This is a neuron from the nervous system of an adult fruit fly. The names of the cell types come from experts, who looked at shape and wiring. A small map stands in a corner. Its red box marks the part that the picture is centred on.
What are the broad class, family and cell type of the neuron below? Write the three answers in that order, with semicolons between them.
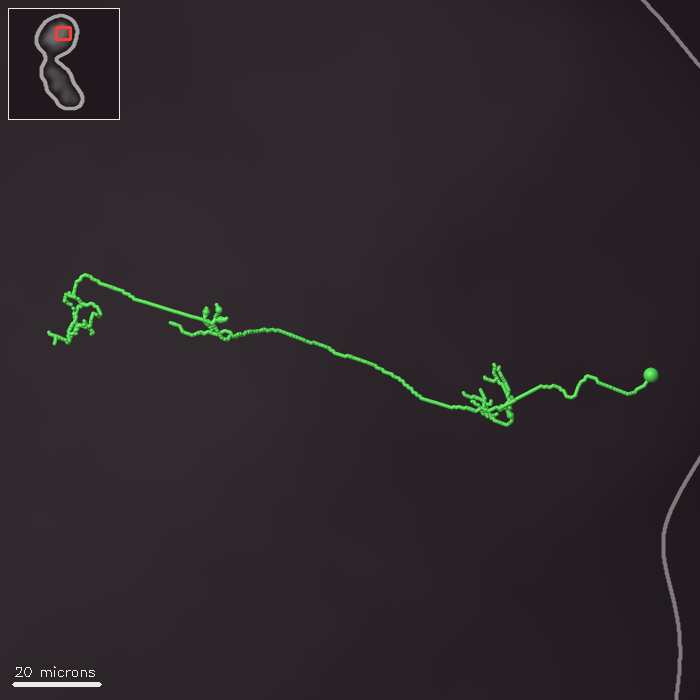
central-brain intrinsic neuron; class CX; PFNp_a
